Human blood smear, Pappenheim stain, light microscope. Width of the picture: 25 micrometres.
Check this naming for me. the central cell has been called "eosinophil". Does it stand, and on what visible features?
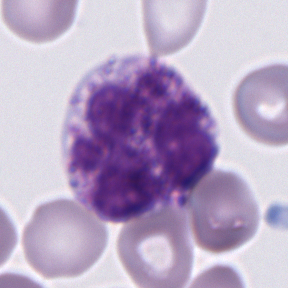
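First, the chromatin: it stains a dense, dark purple.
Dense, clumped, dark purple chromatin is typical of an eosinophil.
On this point the cell goes with eosinophil. Second, the granules: they are dark purple, scattered through the cytoplasm, and lie over the nucleus as well.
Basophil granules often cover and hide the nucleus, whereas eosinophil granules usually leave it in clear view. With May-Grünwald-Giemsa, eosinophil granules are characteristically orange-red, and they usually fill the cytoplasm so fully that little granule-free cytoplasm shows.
Granules lying over the nucleus go with basophil; their dark purple colour and scattered spread speak against eosinophil. Third, no nucleoli can be seen, and the cell is about 14 micrometres across. Tally: eosinophil does not fit; this is a basophil.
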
